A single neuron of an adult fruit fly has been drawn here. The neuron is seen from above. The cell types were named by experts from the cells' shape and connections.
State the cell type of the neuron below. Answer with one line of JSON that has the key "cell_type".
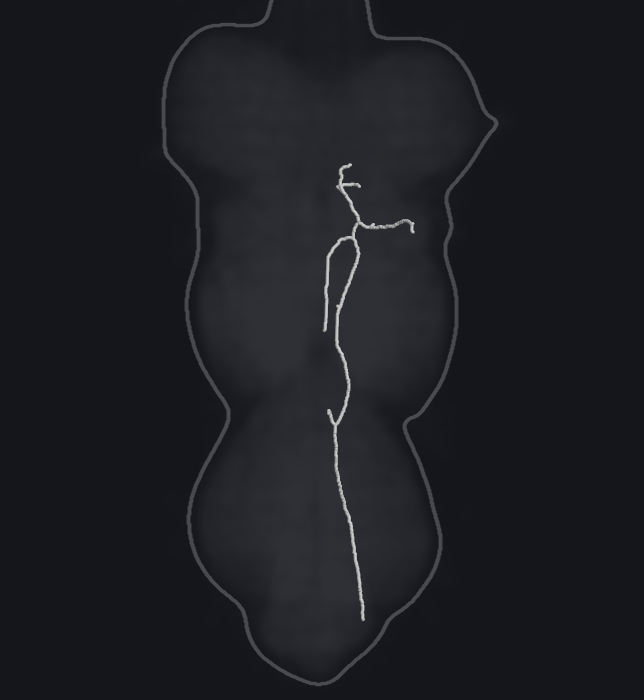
{"cell_type": "SNpp42"}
